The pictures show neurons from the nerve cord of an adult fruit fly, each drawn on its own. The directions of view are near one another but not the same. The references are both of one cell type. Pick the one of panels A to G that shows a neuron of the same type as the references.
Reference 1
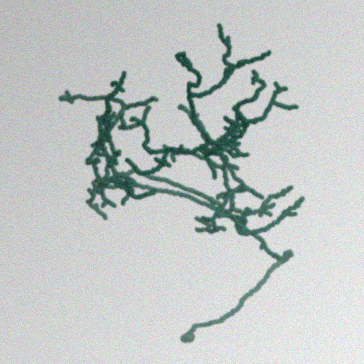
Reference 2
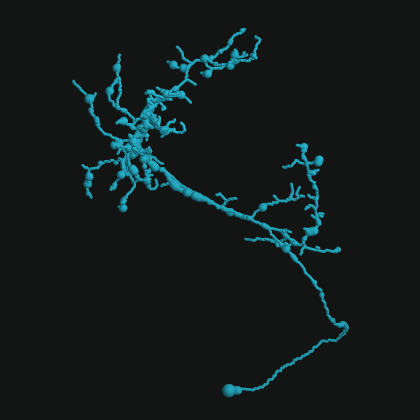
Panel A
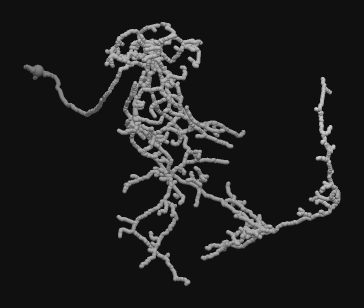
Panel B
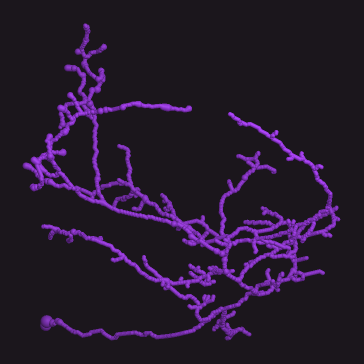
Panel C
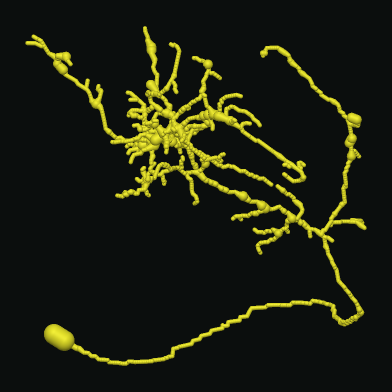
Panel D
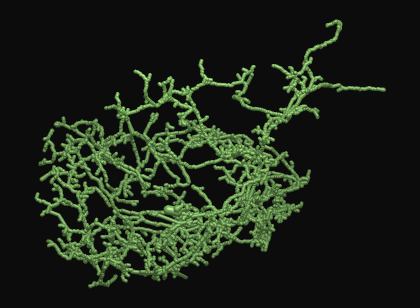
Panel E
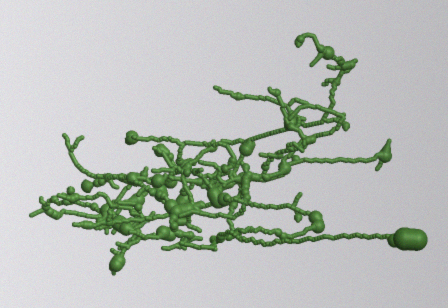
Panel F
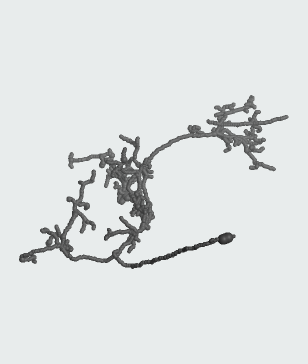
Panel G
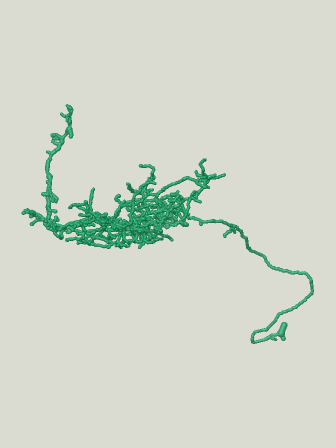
Panel C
